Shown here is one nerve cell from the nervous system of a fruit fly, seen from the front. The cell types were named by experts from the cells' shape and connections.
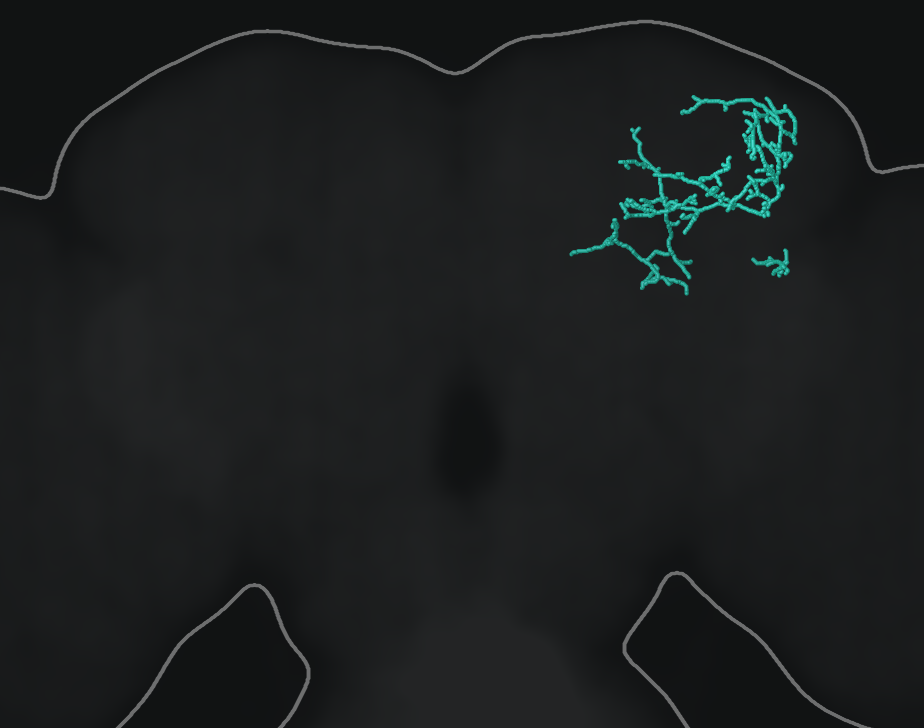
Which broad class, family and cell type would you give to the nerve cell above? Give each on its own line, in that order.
central-brain intrinsic neuron
hemilineage SLPa&l1_anterior
CL081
